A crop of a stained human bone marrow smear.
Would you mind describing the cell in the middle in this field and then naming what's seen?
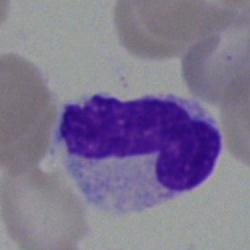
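The outline is roughly oval and wider than it is tall. The nucleus forms an elongated band that bends downward at its right end. Its chromatin is dense and dark purple, and no nucleoli are visible. It is a band neutrophil.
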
